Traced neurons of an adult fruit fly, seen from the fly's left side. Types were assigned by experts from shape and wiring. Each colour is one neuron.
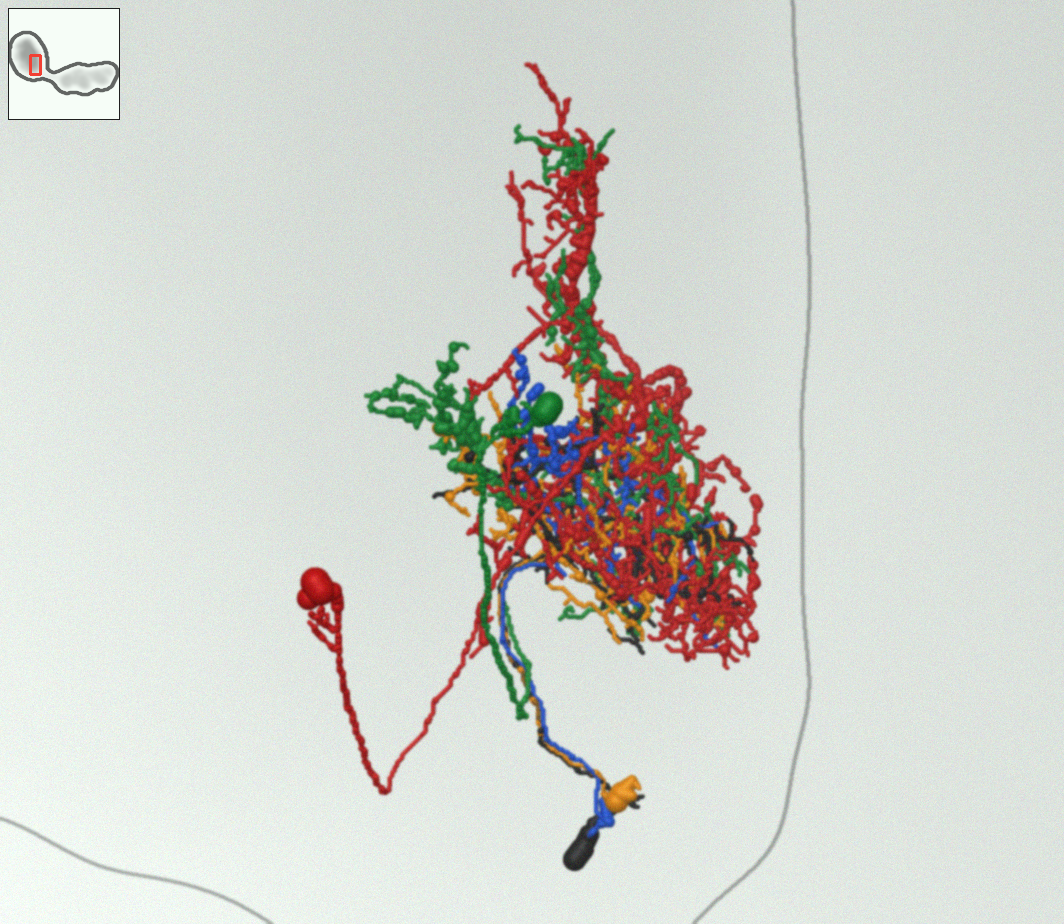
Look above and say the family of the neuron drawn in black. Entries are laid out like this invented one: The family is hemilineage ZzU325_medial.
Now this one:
The family is hemilineage LB3.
